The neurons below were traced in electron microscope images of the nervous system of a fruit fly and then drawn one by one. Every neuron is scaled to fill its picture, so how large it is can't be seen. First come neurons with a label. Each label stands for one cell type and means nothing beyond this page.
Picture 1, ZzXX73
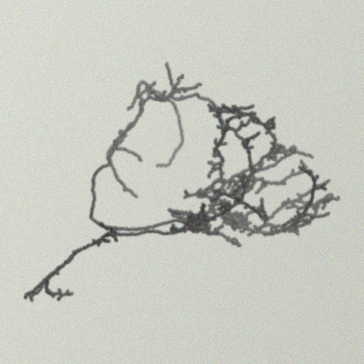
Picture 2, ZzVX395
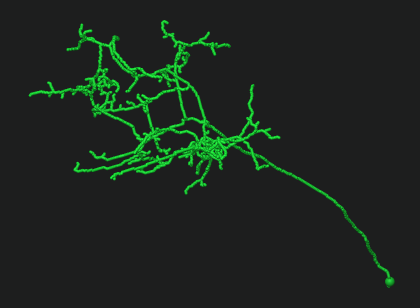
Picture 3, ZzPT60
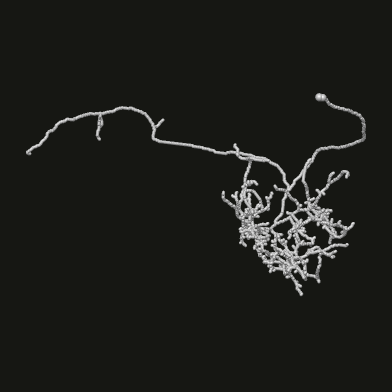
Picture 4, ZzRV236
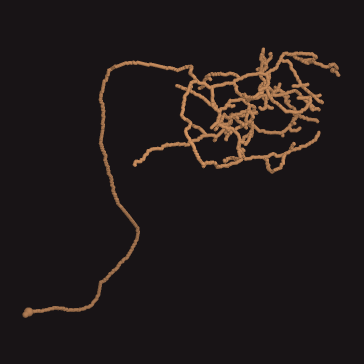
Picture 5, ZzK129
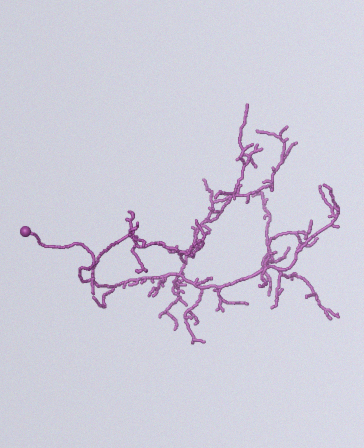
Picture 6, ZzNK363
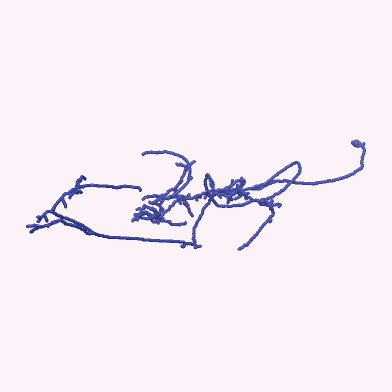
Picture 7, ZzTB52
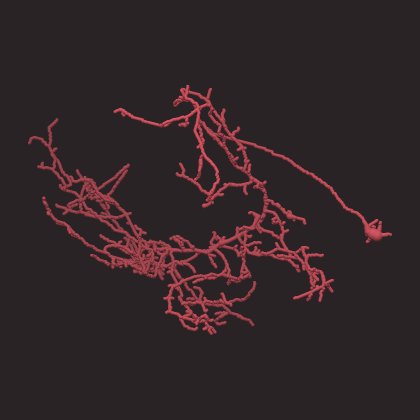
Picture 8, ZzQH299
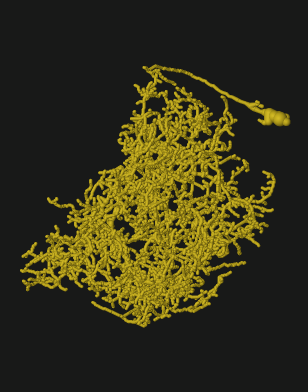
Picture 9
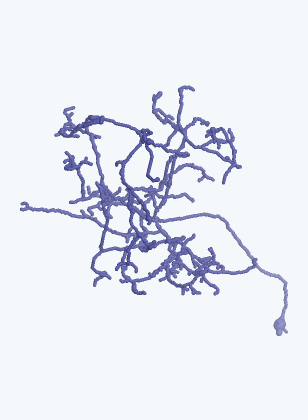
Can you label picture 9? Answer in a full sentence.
It belongs to ZzVX395.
